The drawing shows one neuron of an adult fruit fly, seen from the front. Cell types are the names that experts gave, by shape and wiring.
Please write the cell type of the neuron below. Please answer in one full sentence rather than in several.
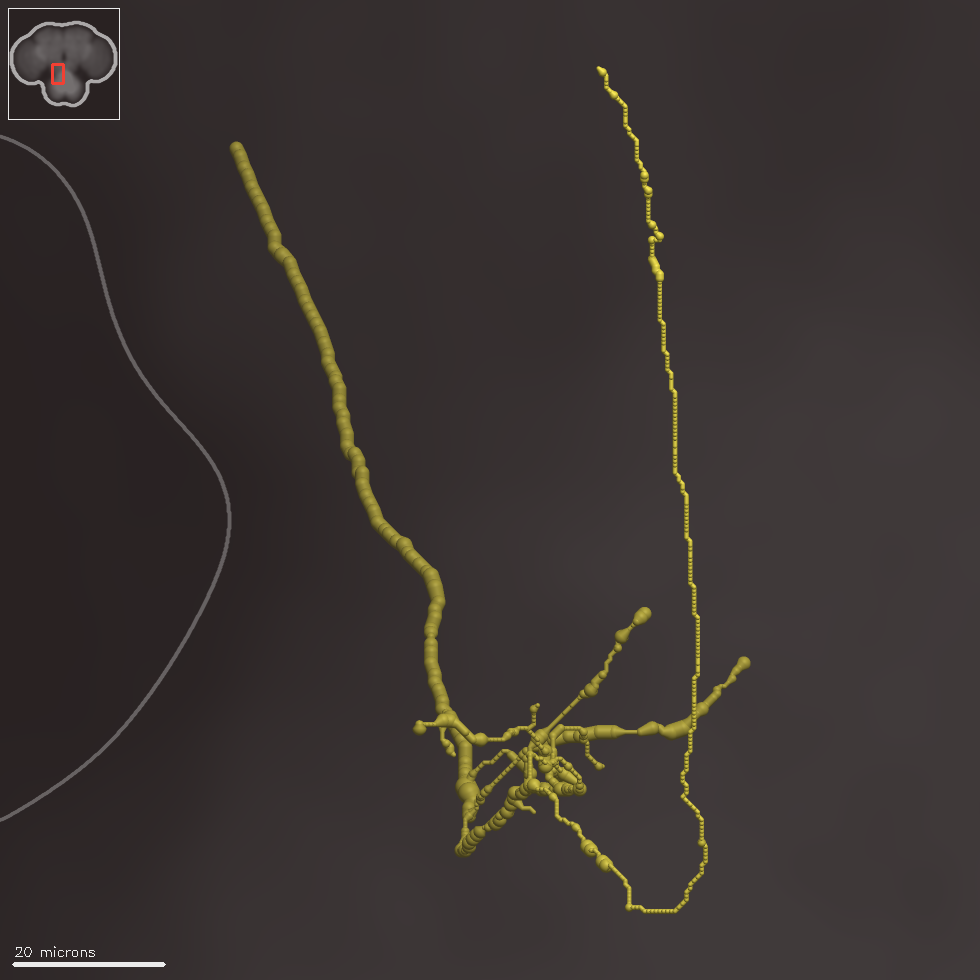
As its cell type, this neuron has SApp.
